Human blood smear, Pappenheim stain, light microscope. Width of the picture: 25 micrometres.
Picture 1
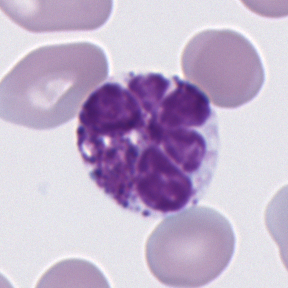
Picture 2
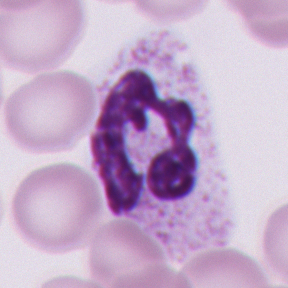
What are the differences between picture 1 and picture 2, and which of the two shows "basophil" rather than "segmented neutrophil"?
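Picture 1 shows a basophil, and picture 2 shows a segmented neutrophil.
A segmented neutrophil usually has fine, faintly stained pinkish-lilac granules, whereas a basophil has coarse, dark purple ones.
In keeping with this, the basophil in picture 1 has coarse dark purple granules crowded in the lower left part of the cell, while the segmented neutrophil in picture 2 has fine pink-violet granules scattered throughout its cytoplasm. The outlines differ as well: the basophil is roughly round and smooth and about 13 micrometres across, whereas the segmented neutrophil is oval and longer from top to bottom than from side to side. The basophil's cytoplasm, visible at the right edge, is pale and faintly lilac; that of the segmented neutrophil is pale pink. In both cells the chromatin is dense and dark purple, and in the basophil it also looks clumped.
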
